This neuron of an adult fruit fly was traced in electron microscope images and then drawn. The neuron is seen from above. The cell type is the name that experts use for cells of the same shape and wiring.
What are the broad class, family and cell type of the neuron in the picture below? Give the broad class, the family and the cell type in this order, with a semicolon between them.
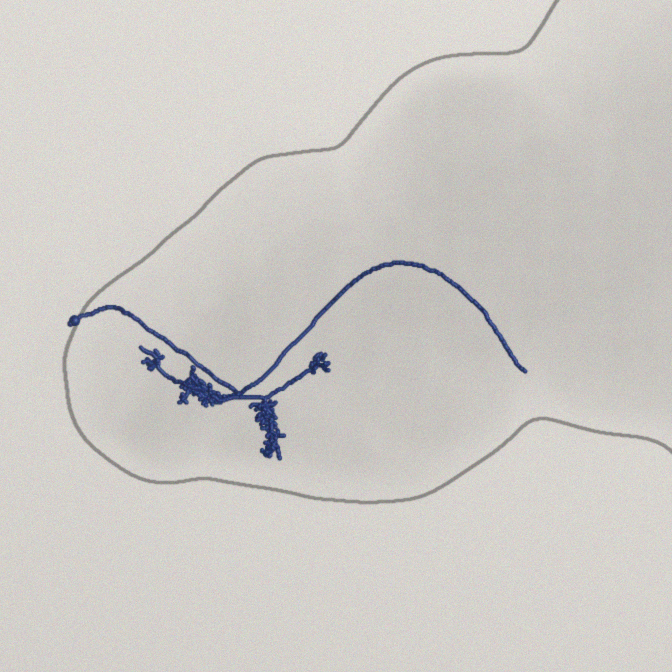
visual projection neuron; TmY; TmY14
